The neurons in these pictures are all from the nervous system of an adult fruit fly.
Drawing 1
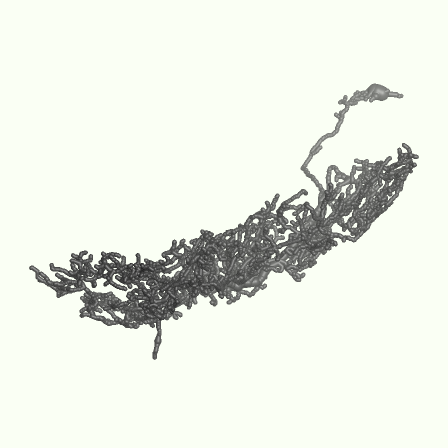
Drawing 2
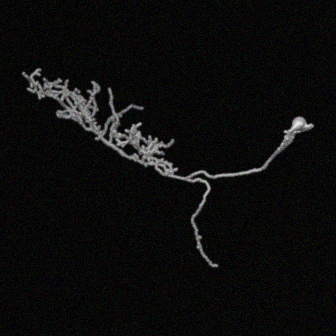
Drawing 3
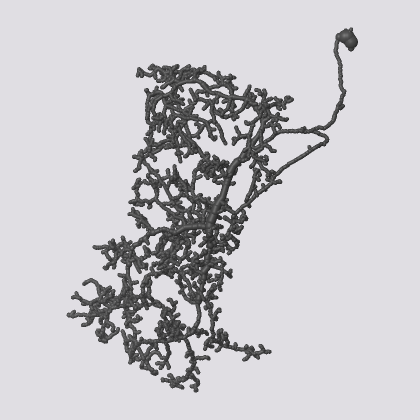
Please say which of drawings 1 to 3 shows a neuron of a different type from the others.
Drawing 2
